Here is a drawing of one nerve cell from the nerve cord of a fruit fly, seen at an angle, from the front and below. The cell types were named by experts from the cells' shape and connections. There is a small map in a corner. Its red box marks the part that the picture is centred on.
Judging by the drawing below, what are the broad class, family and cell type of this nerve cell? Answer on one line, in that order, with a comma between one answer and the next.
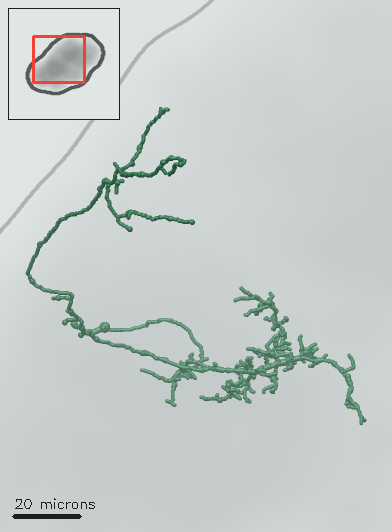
nerve-cord intrinsic neuron, hemilineage 19B, IN19B091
